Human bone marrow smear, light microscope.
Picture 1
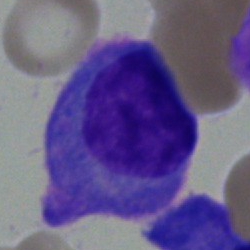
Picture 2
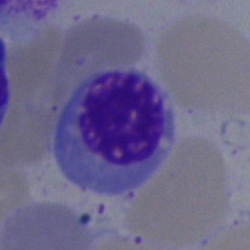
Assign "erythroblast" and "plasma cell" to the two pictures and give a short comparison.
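So: the plasma cell is in picture 1, and the erythroblast is in picture 2. The plasma cell's outline is irregular, with a rounded bulge jutting out at the lower left, whereas the erythroblast is a smooth oval. Around the plasma cell's nucleus there is a moderate amount of deep blue cytoplasm, widest on the left and below, with no distinct granules.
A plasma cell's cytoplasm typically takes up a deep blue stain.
The erythroblast's cytoplasm, in contrast, is a moderate rim of pale grey-blue, widest below and to the left of the nucleus.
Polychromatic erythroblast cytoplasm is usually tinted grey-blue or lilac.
That rim shows neither granules nor vacuoles.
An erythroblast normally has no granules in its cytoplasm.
Inside the erythroblast's nucleus the chromatin is coarsely clumped, with small pale spots scattered between dark purple masses, and no distinct nucleolus is visible.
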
